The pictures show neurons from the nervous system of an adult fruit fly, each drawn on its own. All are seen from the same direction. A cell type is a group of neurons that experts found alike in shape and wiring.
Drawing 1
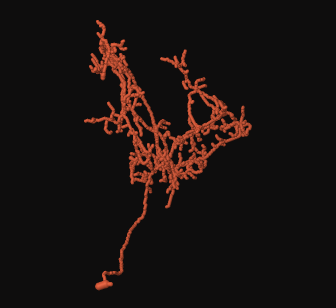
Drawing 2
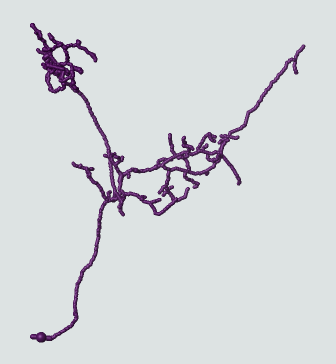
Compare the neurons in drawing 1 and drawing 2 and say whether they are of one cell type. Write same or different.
different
